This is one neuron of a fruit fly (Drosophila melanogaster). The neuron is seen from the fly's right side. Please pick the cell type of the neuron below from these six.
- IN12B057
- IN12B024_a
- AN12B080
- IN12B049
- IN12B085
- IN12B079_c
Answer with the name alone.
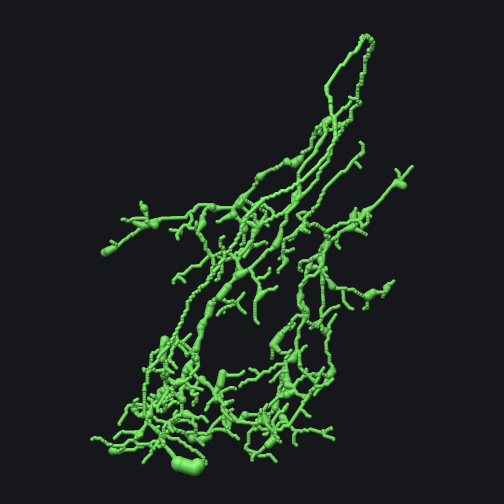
IN12B049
